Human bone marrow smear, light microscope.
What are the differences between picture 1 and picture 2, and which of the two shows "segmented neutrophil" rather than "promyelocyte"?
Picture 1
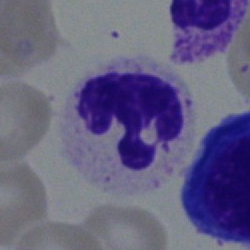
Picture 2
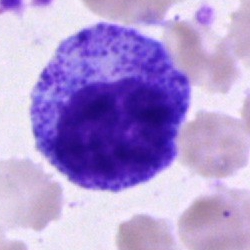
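Identity: picture 1 is the segmented neutrophil, picture 2 the promyelocyte. Outline: both roughly round, the segmented neutrophil with a smooth edge. Chromatin: dark purple and coarsely clumped in picture 1, deep purple with darker patches scattered through it in picture 2. Nucleoli: none visible in the segmented neutrophil.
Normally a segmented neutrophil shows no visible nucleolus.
Cytoplasm: abundant and very pale in picture 1, bluish-lilac between the granules in picture 2, where no clear vacuoles are seen. Surroundings: a large deep-blue cell lies at the lower right edge of picture 1.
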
